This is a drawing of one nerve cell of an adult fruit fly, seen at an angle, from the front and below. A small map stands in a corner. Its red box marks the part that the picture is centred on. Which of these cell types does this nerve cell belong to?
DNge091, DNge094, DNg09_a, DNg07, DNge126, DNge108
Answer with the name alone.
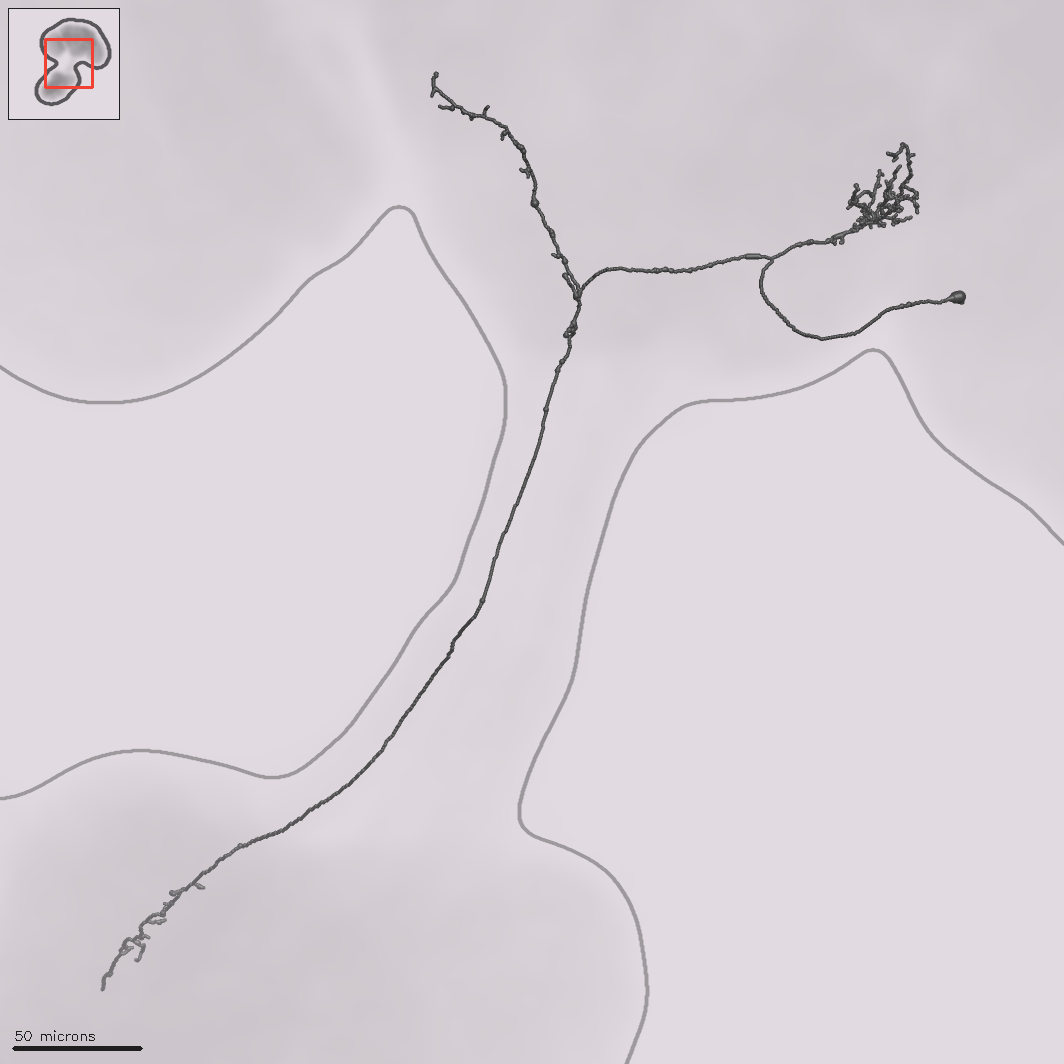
DNge094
